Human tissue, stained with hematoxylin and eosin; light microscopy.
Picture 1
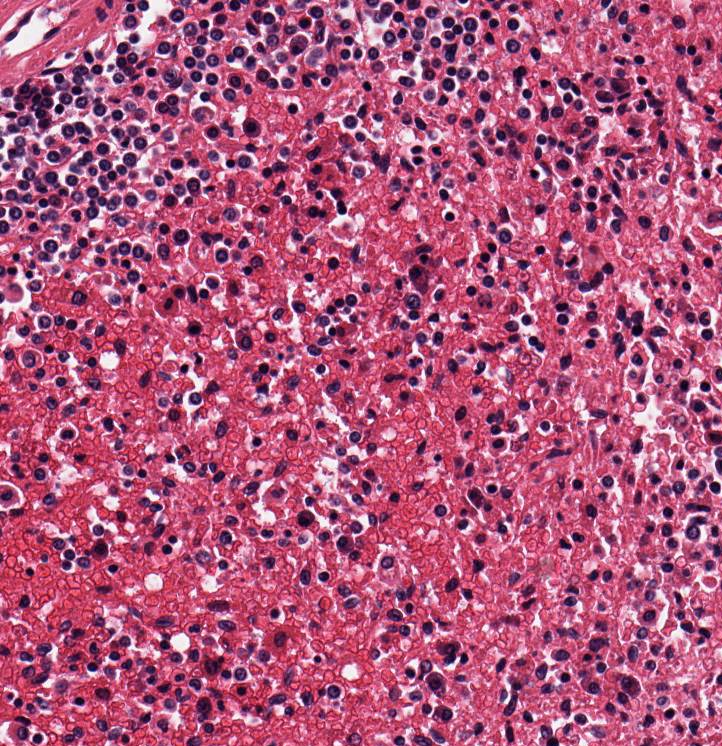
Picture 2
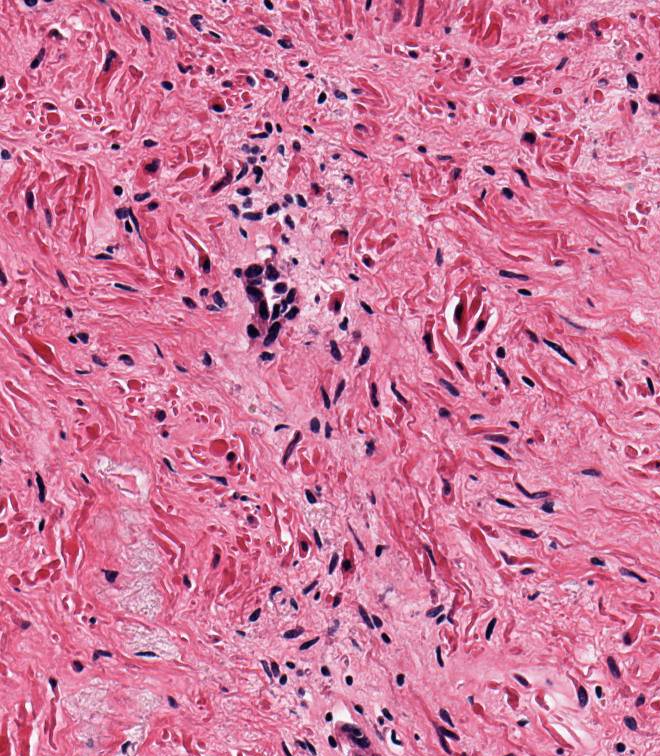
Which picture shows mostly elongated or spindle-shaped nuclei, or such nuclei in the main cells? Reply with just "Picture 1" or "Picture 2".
Picture 2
